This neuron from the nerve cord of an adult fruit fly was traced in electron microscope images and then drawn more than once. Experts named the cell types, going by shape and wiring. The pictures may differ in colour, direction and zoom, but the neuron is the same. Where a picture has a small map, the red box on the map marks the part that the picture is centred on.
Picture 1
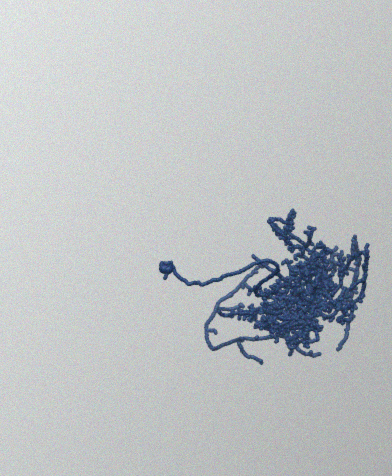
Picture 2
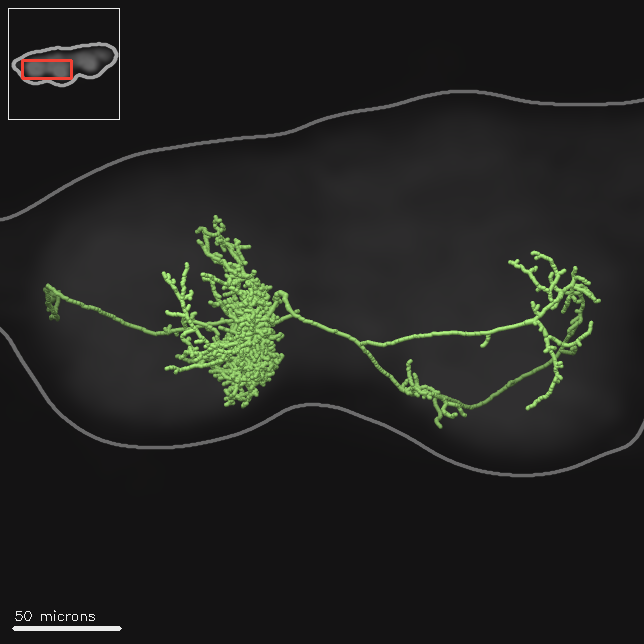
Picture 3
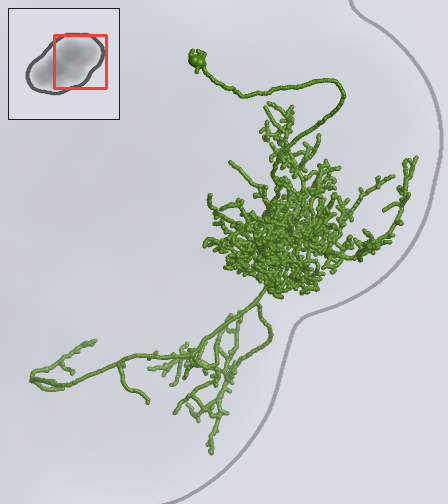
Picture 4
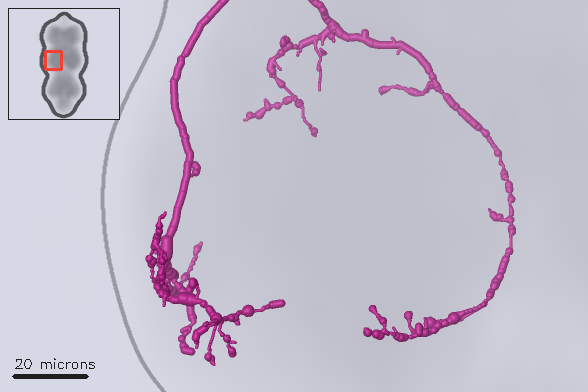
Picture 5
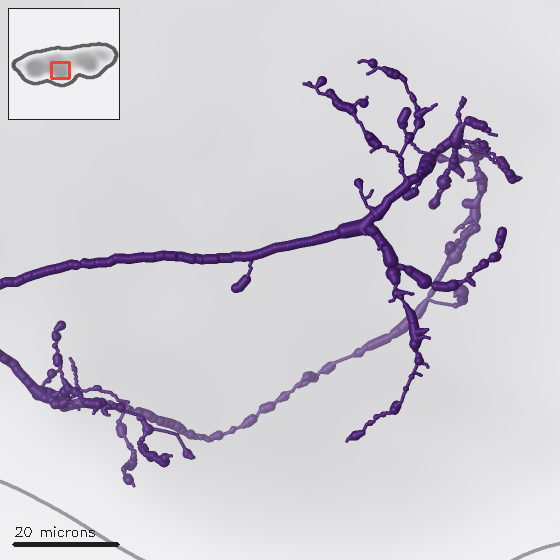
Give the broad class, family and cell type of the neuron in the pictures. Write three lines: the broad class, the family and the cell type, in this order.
nerve-cord intrinsic neuron
hemilineage 01A
IN01A007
